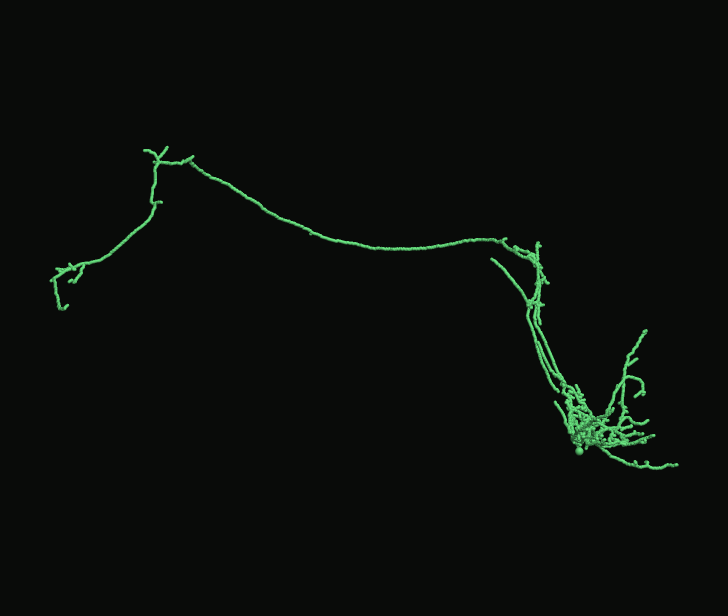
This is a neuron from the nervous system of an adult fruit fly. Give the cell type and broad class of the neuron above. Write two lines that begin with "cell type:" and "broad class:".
cell type: aMe10
broad class: visual projection neuron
